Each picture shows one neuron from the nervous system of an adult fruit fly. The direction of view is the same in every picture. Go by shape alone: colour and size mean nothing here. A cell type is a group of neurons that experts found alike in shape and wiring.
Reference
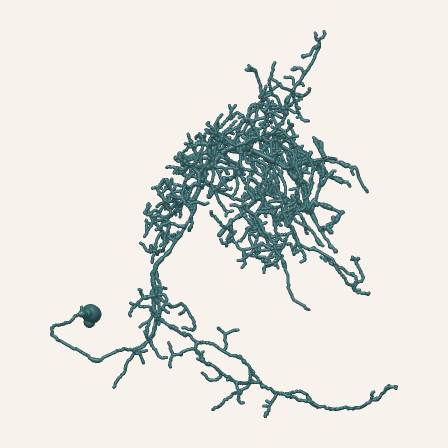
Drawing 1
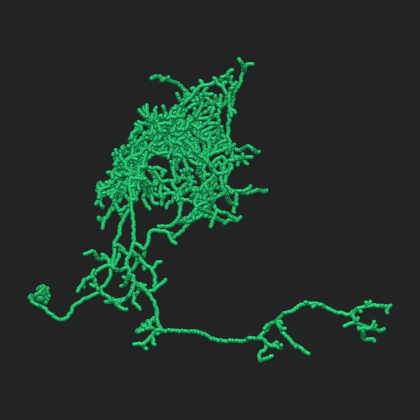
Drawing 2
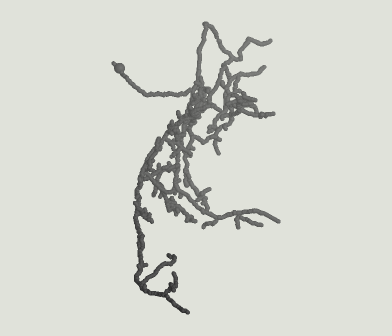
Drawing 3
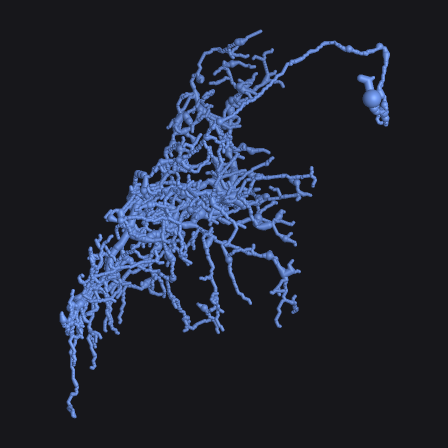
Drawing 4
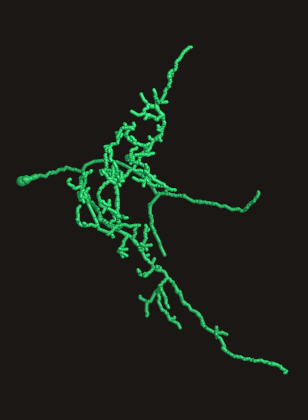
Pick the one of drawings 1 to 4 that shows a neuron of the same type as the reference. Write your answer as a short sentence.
Drawing 1 shows a neuron of the same cell type.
